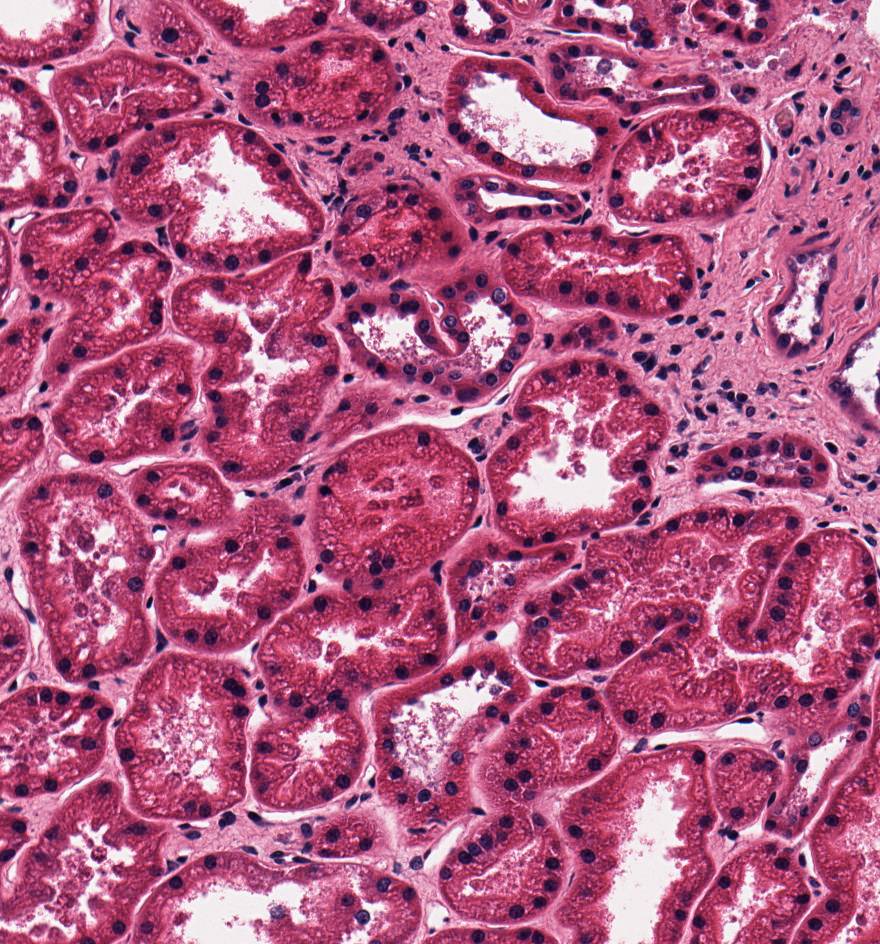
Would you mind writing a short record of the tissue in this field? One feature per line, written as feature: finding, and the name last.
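Packing: tubule cross-sections crowd almost the whole field, separated by thin strands of stroma
Lining: in most tubules, a single layer of tall cuboidal cells
Cytoplasm: deeply eosinophilic, granular
Nuclei: round, dark, in one row toward the cell base
Upper right corner: wider pale pink fibrous stroma, scattered small dark nuclei
Name: renal cortex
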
